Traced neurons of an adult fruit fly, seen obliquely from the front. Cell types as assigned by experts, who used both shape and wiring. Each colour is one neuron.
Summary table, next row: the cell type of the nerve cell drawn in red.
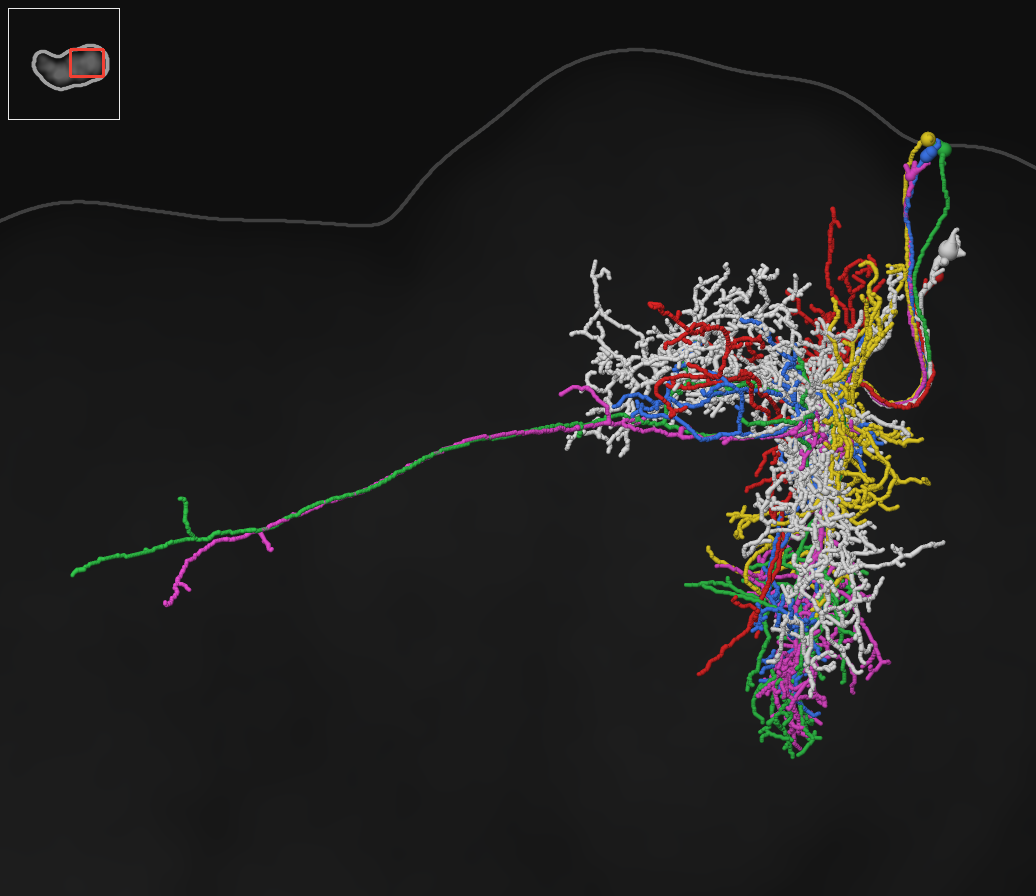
AVLP743m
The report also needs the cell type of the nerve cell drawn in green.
AVLP009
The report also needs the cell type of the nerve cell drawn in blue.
LHAV4c2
